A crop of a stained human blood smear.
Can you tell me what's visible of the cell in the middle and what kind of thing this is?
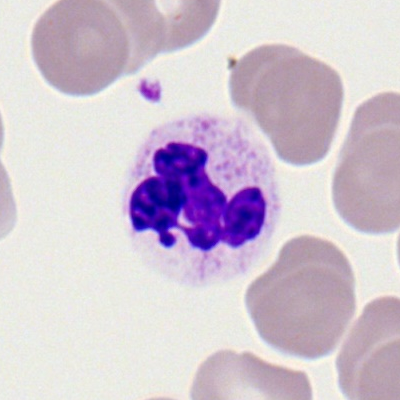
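Checking the outline first: it is round and smooth. Next the nucleus, which is divided into several separate lobes, with no nucleoli visible. Then the cytoplasm, where fine pinkish-lilac granules are scattered throughout. Last, the name: segmented neutrophil.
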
